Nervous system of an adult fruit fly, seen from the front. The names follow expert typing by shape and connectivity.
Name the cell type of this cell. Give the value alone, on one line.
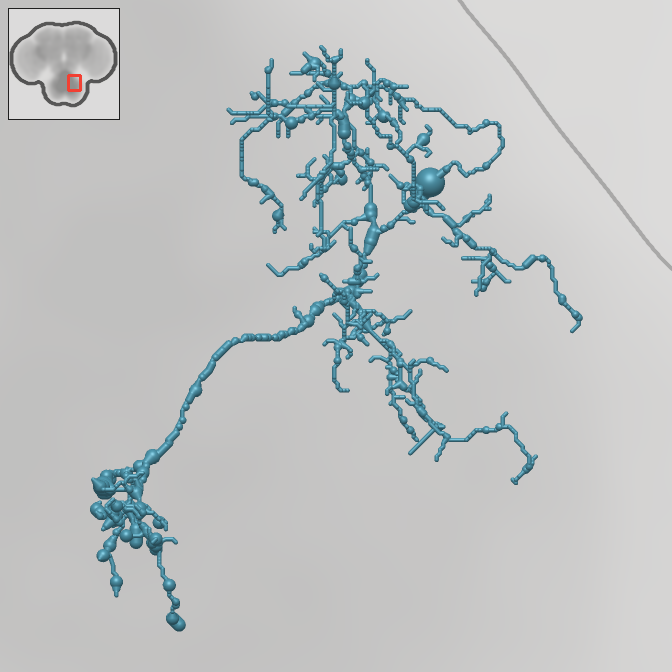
IN19A088_c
